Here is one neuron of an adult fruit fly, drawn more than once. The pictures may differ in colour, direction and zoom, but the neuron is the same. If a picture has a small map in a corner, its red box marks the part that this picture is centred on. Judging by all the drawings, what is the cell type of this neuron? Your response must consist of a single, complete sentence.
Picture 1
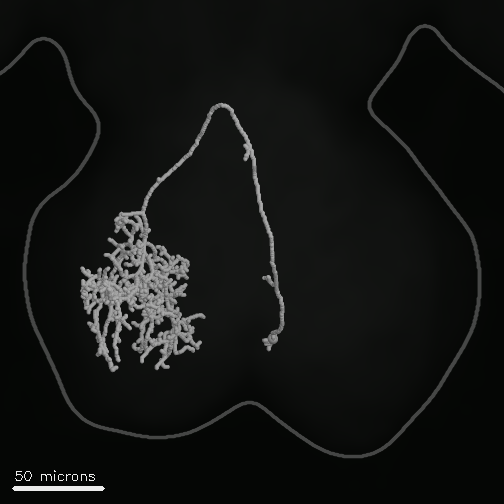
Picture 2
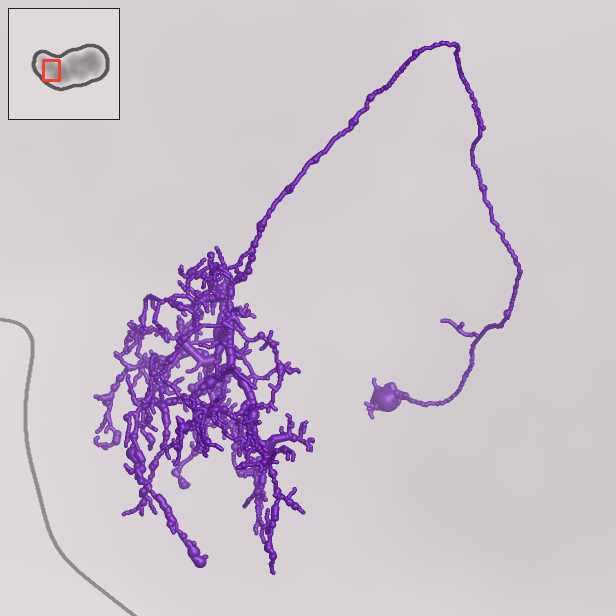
This neuron counts as a member of the cell type IN06B029.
